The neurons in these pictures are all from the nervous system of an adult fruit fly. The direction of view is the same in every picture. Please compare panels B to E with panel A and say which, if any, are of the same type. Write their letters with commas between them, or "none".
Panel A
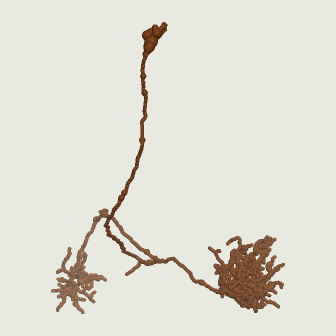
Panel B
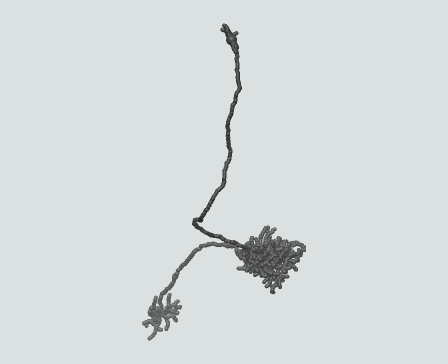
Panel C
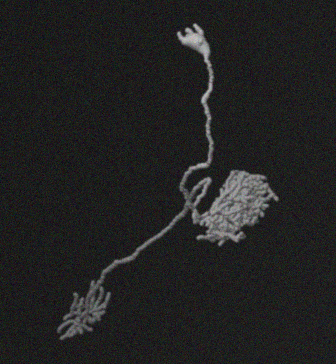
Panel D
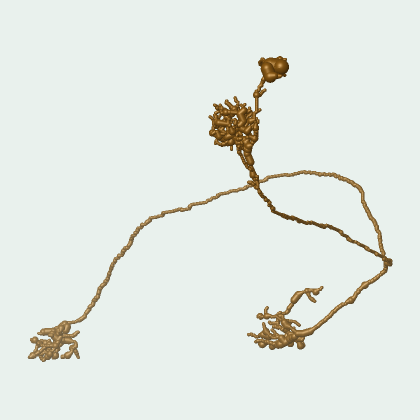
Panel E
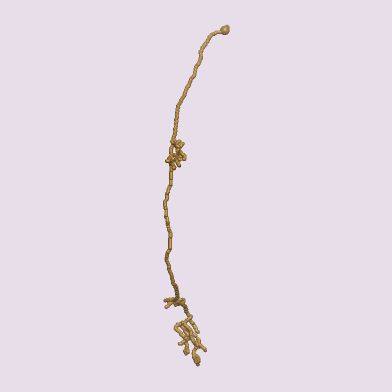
B, C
